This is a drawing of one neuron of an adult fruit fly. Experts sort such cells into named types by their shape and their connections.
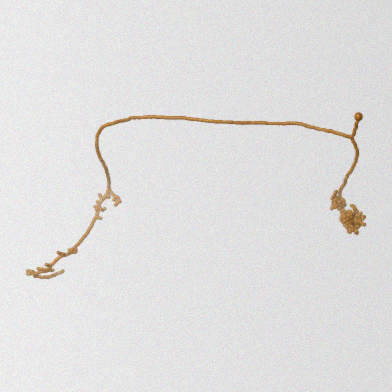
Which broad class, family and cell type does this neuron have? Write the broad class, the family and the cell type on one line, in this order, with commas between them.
optic-lobe intrinsic neuron, hemilineage VPNp1_lateral, LC14b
